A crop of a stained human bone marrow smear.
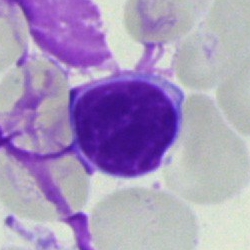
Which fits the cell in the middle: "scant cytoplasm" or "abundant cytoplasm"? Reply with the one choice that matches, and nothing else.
Scant cytoplasm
